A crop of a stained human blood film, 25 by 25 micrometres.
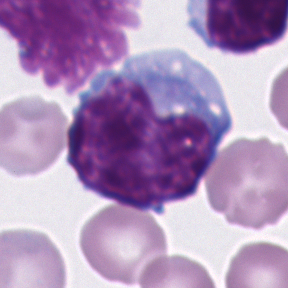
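Monocyte, the central cell in a stained smear of human peripheral blood. The nucleus fills most of the cell and has a broad notch on its upper-right side. Its chromatin is dark purple, with a mottled, clumped texture. A few small clear vacuoles lie in the cytoplasm.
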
